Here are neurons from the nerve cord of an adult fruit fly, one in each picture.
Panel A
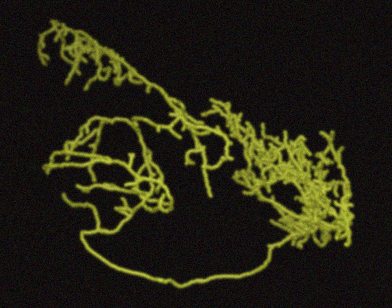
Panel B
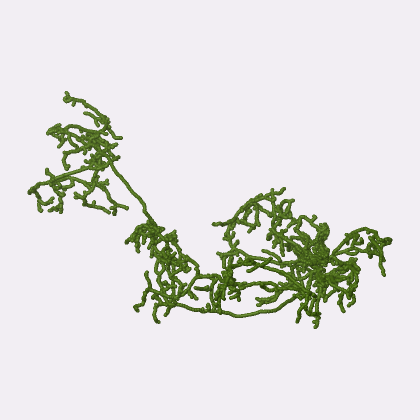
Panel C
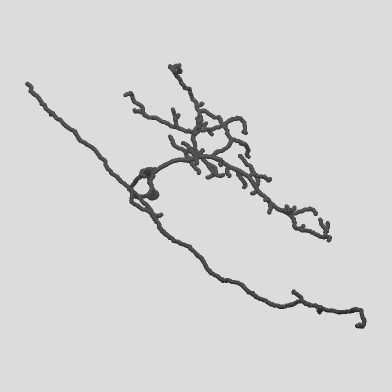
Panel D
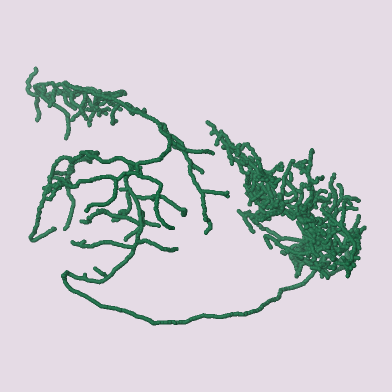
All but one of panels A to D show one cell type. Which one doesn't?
Panel C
